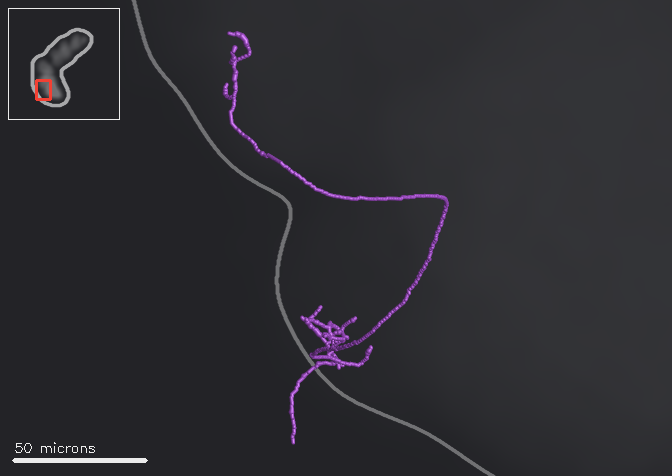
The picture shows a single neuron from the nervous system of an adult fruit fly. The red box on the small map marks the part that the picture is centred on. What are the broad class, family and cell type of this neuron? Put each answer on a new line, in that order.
sensory neuron entering the brain
class olfactory
ORN_VA1v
